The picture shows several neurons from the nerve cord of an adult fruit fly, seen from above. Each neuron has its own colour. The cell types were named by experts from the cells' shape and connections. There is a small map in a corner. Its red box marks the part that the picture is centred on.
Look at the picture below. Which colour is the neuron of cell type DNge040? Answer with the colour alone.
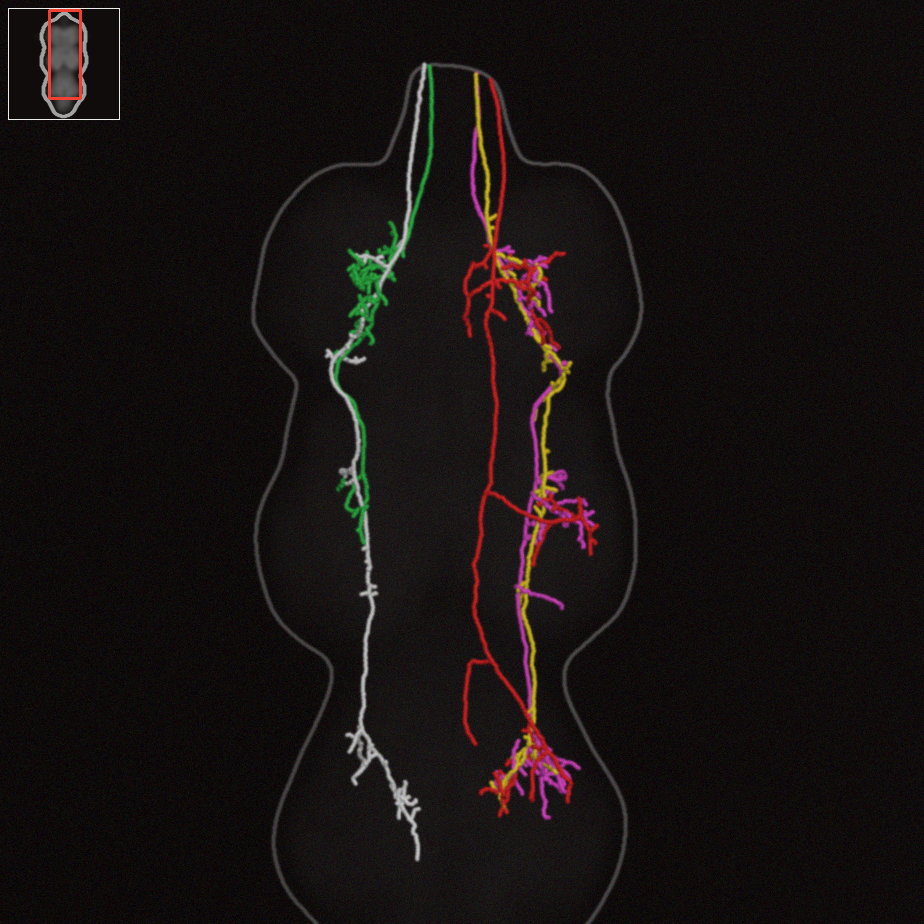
red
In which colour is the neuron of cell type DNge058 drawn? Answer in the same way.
white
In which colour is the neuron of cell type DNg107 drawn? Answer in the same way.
yellow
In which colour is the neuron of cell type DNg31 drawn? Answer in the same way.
magenta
